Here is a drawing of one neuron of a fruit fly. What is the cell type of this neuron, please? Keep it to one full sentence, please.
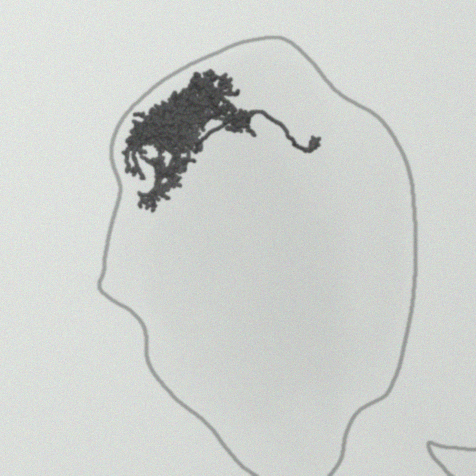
The neuron is categorized under cell type SMP384.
